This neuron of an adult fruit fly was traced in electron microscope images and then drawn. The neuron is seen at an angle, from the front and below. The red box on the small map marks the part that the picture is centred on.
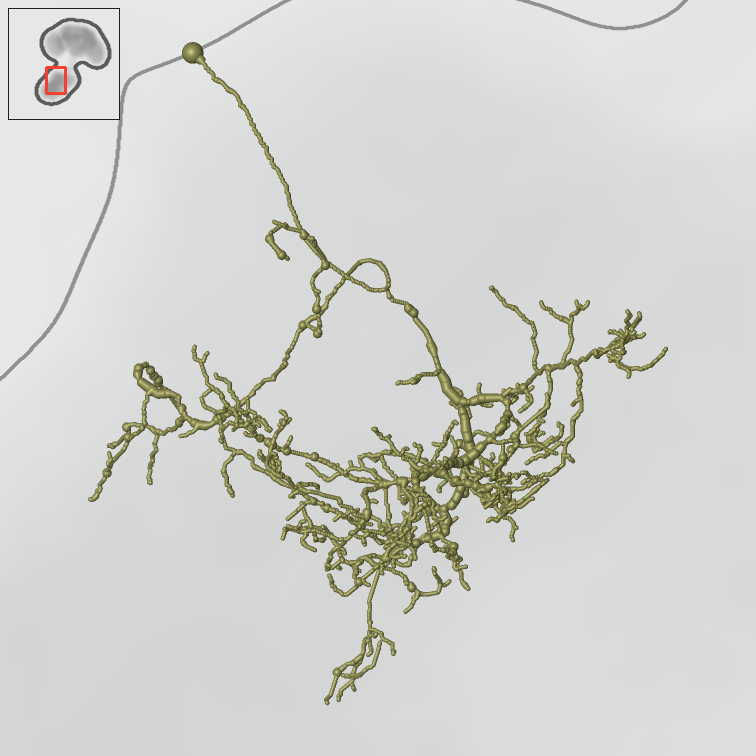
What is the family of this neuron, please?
hemilineage 11A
